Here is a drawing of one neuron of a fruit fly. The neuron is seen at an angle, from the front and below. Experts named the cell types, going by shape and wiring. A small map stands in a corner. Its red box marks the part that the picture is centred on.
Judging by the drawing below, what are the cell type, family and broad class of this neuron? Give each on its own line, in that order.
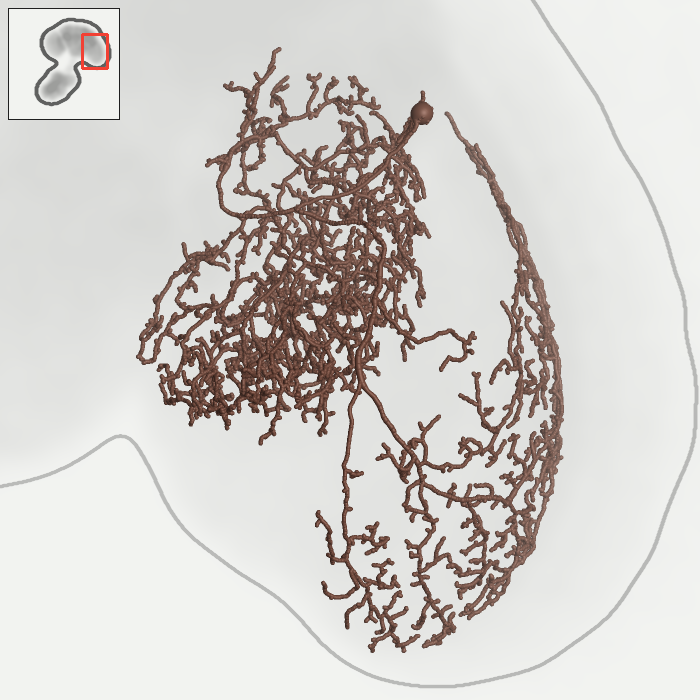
LT88
LT
visual centrifugal neuron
